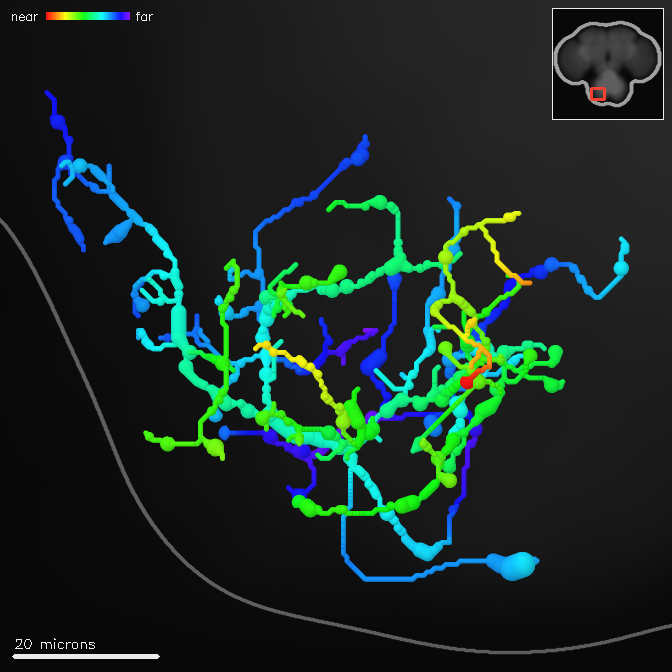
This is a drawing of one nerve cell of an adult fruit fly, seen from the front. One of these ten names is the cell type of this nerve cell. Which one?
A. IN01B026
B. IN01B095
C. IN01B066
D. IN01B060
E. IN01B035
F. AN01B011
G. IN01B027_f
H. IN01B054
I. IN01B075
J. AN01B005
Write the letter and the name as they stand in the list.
A. IN01B026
